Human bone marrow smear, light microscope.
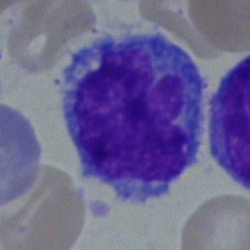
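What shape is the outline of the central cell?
Roughly round.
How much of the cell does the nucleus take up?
It fills most of the cell.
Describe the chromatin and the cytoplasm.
The chromatin is dark purple and mottled with paler patches; the cytoplasm has a fine, grainy texture.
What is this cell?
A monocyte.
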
